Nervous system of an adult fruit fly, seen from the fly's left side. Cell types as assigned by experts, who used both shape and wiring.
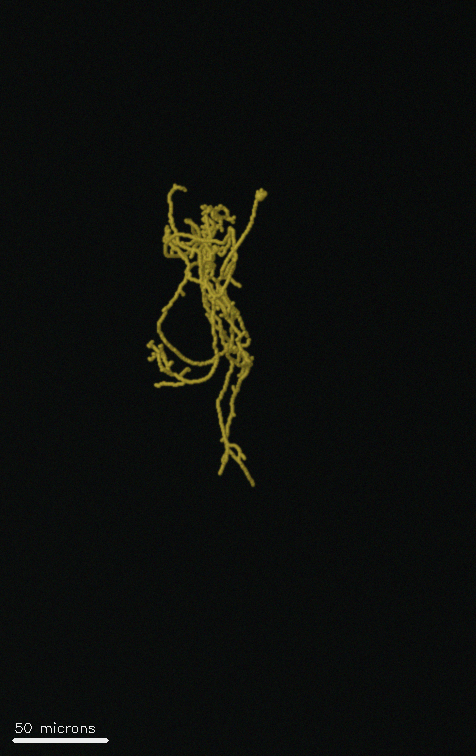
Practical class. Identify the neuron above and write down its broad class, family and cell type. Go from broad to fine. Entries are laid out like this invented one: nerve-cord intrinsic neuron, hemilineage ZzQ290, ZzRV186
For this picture: central-brain intrinsic neuron, hemilineage LHl1, ICL008m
